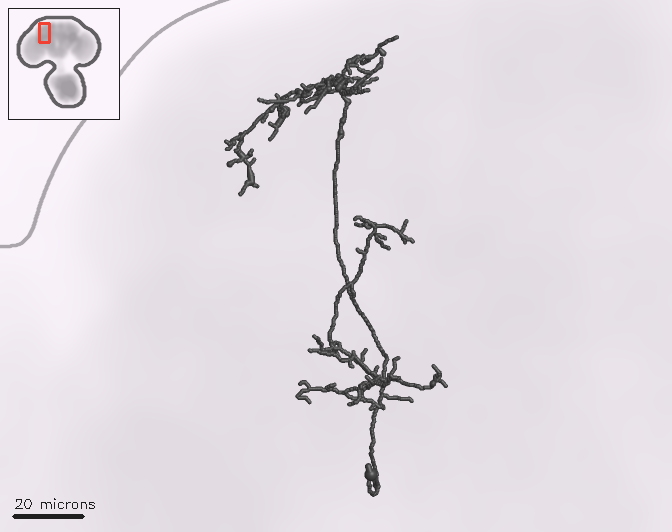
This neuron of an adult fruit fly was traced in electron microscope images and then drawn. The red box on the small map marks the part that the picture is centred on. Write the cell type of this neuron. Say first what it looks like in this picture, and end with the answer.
The cell body can be seen at the bottom of the picture. By the scale bar it is about 140 microns tall in this view. Dozens of branch ends can be seen. Its broad class is central-brain intrinsic neuron. The cell type is AOTU060.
